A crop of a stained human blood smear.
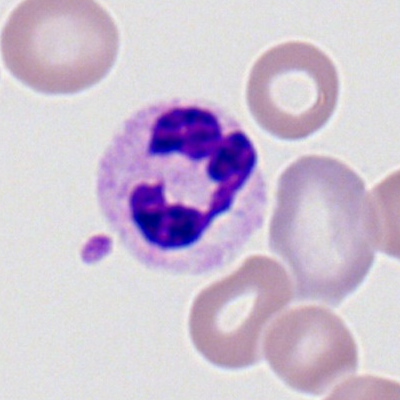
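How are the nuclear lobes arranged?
They curve around a pale central patch of cytoplasm.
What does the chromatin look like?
It is dark purple and coarsely clumped.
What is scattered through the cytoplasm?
Fine pale lilac granules, in abundant pale pink-lilac cytoplasm.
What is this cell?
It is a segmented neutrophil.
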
